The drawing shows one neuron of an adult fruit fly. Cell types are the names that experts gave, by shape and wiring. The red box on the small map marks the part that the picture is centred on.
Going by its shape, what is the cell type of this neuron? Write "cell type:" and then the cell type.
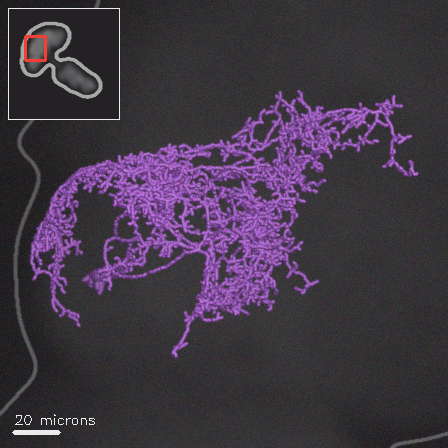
cell type: AVLP077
